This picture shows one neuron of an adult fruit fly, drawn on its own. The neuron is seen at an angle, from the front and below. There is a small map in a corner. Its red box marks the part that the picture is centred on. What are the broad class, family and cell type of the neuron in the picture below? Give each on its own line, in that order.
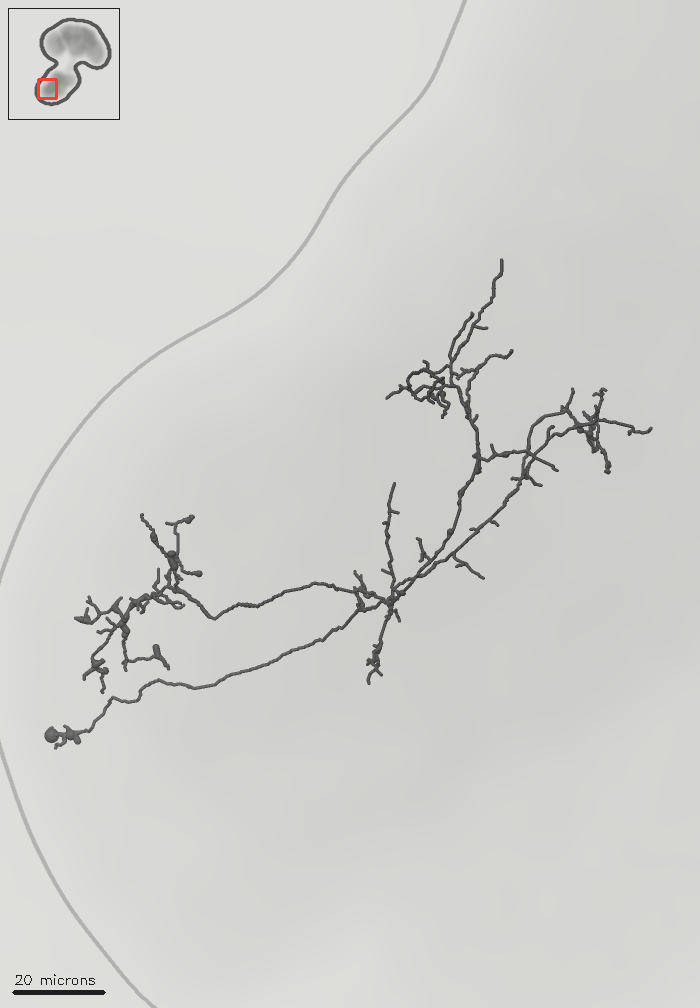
nerve-cord intrinsic neuron
hemilineage 21A
IN21A093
